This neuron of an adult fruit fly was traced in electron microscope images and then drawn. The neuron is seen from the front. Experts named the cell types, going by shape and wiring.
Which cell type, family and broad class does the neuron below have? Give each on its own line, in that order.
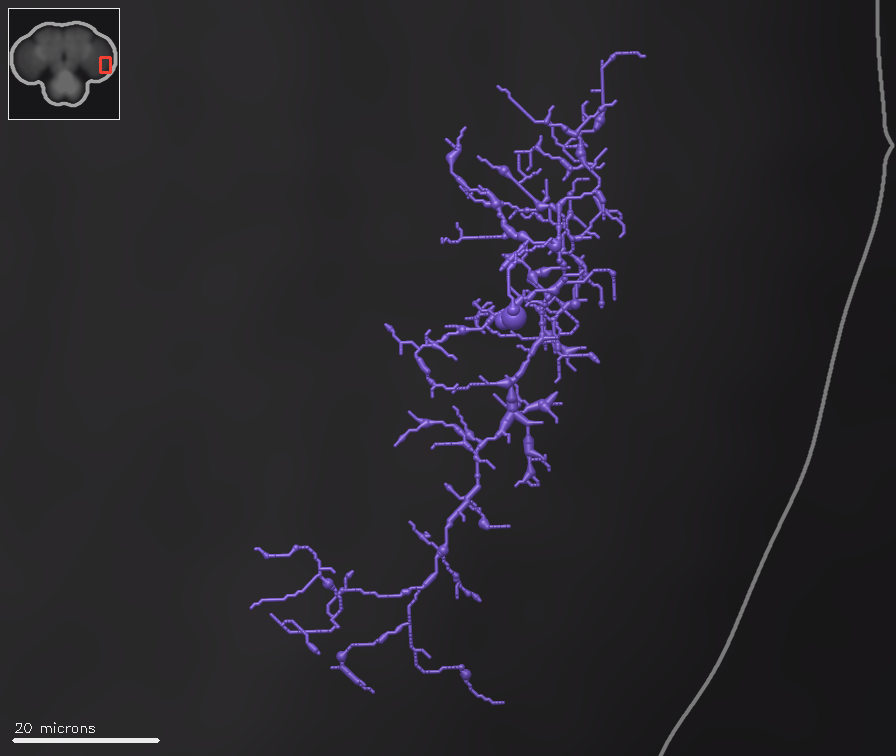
Dm16
Dm
optic-lobe intrinsic neuron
